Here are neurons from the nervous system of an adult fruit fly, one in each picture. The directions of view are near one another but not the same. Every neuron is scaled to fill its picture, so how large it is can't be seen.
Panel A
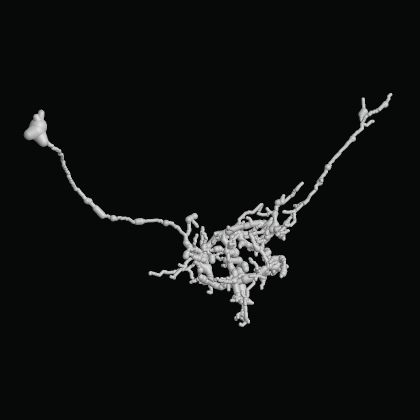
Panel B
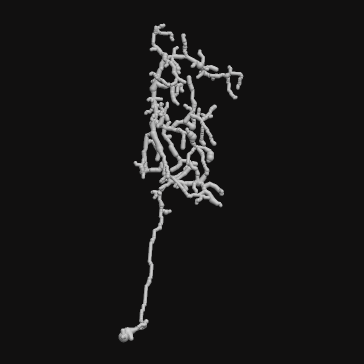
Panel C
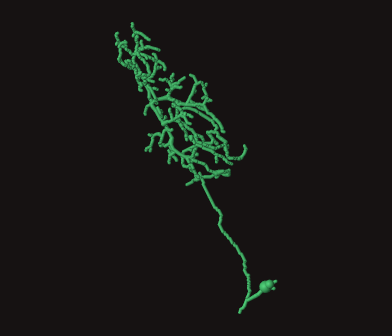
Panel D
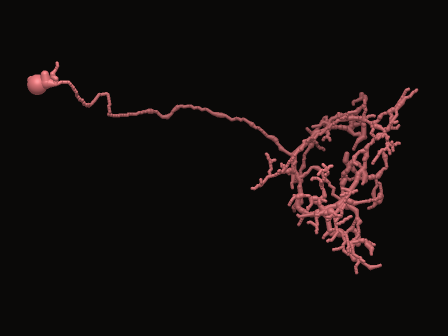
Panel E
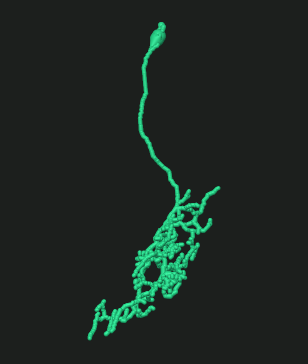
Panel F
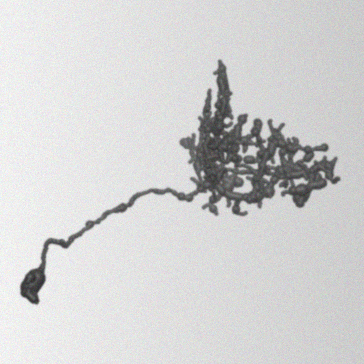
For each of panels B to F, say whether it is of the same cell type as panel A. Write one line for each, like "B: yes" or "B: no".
B: yes
C: yes
D: yes
E: yes
F: no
